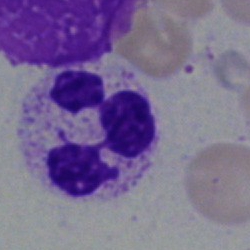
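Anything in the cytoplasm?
Fine violet granules scattered throughout, but no vacuoles.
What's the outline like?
Round and smooth.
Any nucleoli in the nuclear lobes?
None that I can see.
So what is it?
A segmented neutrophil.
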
